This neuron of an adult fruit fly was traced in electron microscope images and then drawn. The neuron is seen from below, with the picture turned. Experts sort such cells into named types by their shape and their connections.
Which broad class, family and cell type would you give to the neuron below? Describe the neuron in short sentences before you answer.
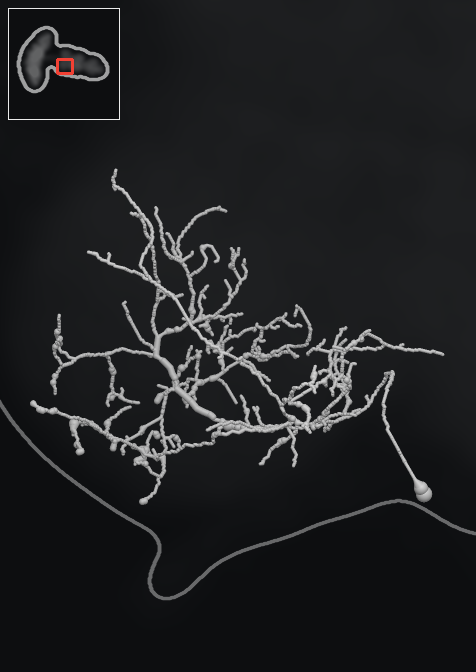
It is in the nerve cord and does not reach the brain. The cell body is at the lower right of the picture. The picture shows dozens of branch ends. This is a nerve-cord intrinsic neuron. The family is hemilineage 03A. Its cell type is IN03A066.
